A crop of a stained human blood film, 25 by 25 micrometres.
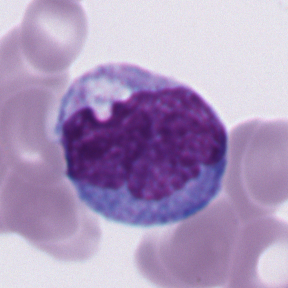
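Monocyte in a stained smear of human peripheral blood. Looking at the central cell, its outline seems round to slightly oval and smooth, and I see no projections from the surface. The nucleus appears to be one unsegmented mass rather than separate lobes, with a notch-like indentation along its upper edge. I can make out no distinct nucleoli within it.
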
